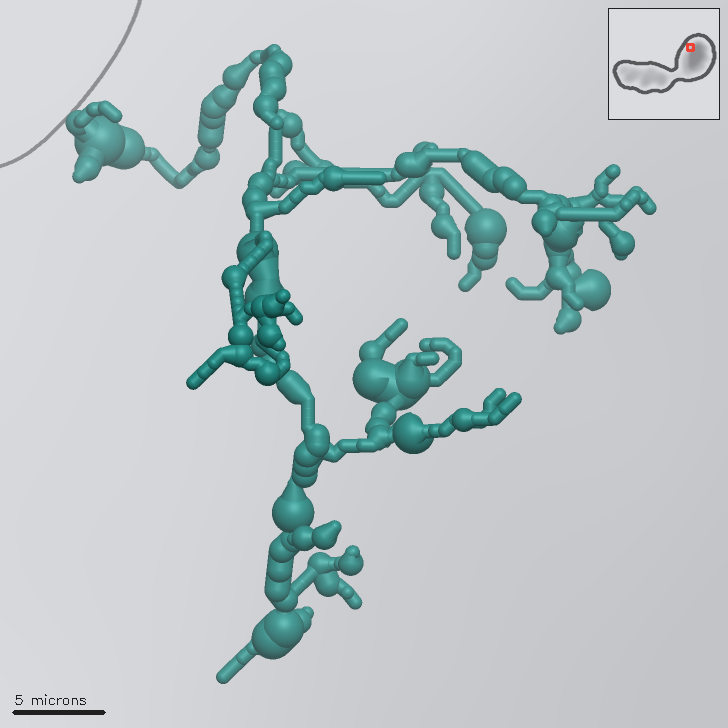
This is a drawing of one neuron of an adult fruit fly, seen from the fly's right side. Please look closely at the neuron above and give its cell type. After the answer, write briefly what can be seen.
The cell type is KC. It is a central-brain intrinsic neuron. The cell body is at the upper left of the picture. By the scale bar it is about 35 microns tall in this view.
